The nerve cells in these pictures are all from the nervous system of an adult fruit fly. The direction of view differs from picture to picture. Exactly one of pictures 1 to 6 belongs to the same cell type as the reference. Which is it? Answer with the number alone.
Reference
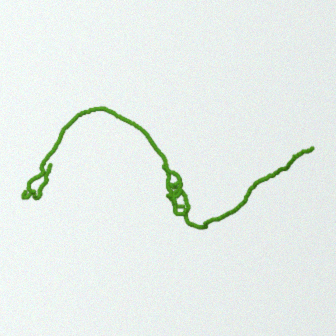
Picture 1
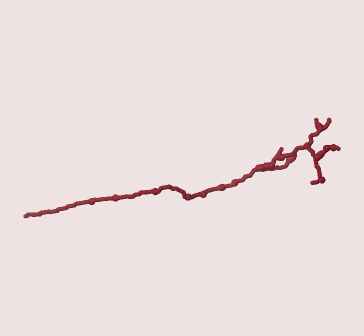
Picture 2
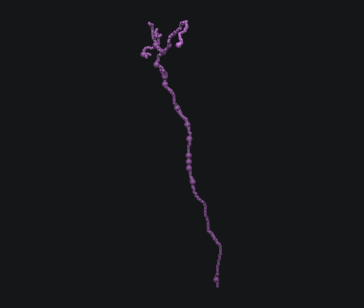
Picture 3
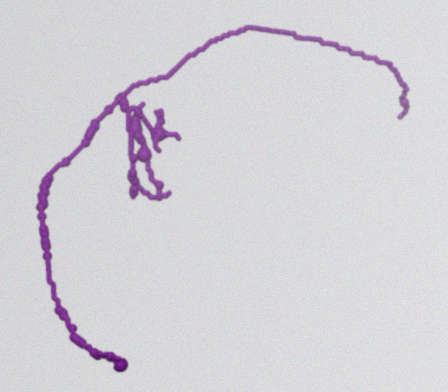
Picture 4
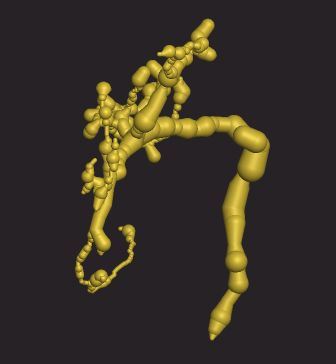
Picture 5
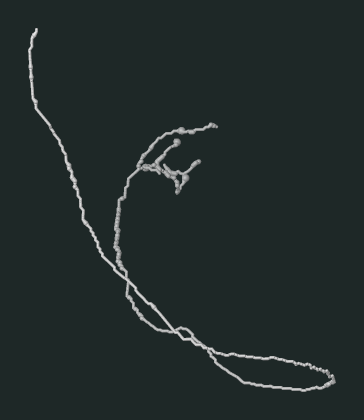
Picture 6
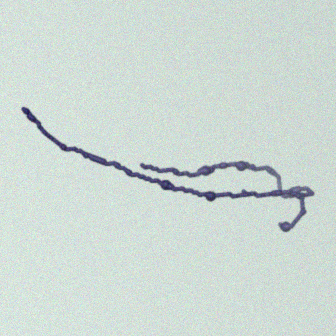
6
